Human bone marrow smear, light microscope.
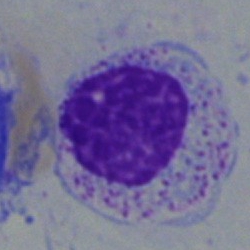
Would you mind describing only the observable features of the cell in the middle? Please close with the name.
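Off-centre, toward the upper left, lies the nucleus, its dark purple chromatin clumped with paler streaks between the clumps. Pale grey-blue cytoplasm forms a wide rim on the right and lower sides, with discrete purple-red granules scattered through it. This is a myelocyte.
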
